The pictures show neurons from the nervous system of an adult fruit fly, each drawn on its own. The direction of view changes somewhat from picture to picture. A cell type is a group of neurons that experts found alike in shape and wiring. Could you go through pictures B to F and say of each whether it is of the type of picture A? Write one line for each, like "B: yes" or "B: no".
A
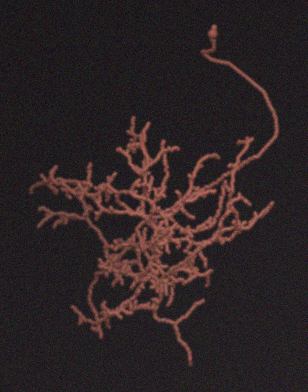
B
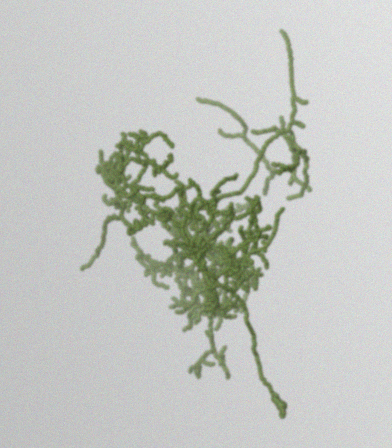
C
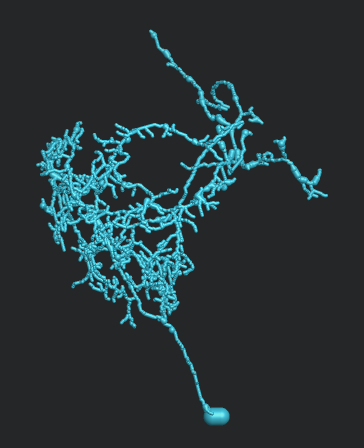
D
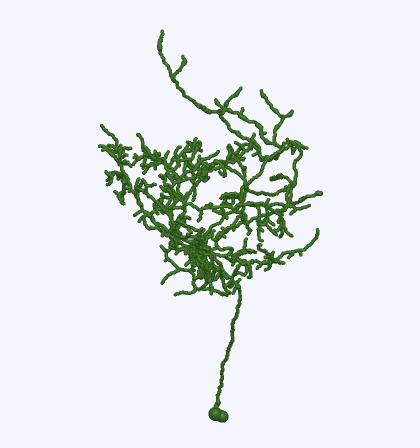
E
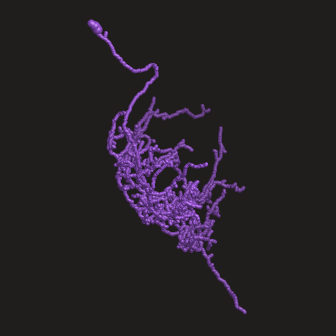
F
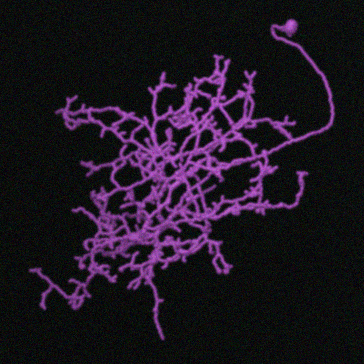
B: no
C: no
D: no
E: yes
F: yes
